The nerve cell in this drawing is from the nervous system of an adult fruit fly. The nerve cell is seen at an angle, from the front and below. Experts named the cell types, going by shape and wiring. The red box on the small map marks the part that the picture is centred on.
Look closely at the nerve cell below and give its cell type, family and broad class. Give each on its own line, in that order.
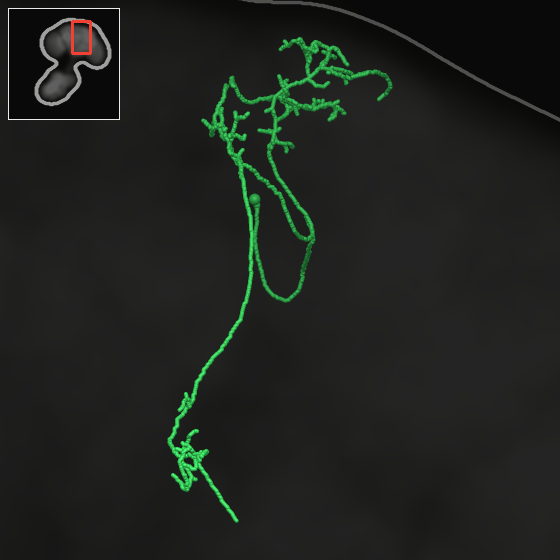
CB4205
hemilineage SMPpv1
central-brain intrinsic neuron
